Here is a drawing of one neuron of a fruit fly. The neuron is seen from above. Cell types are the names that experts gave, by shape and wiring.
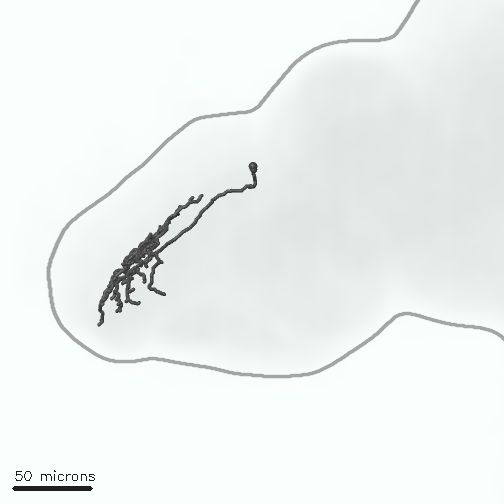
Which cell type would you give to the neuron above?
Cm12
